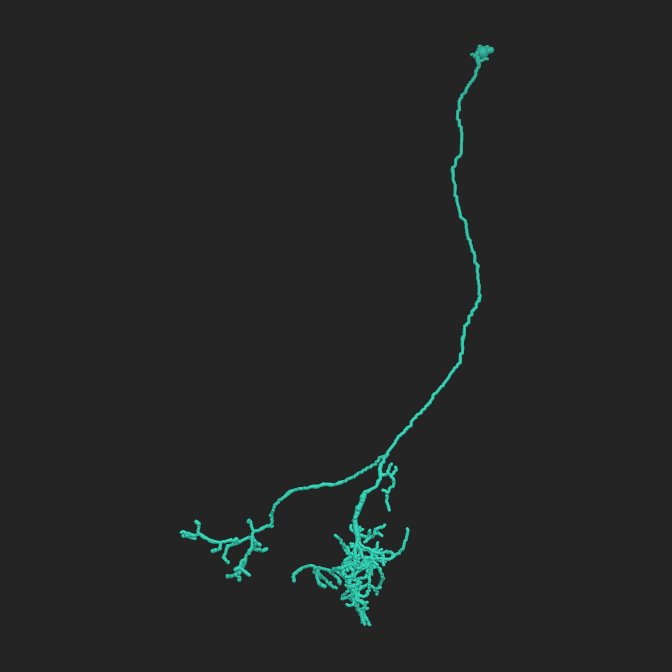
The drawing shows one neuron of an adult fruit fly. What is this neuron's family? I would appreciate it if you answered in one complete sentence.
The family assigned to this neuron is hemilineage DM1_antero_ventral.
